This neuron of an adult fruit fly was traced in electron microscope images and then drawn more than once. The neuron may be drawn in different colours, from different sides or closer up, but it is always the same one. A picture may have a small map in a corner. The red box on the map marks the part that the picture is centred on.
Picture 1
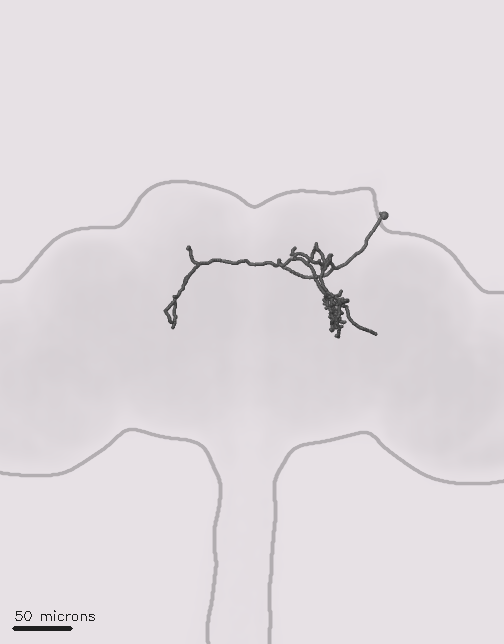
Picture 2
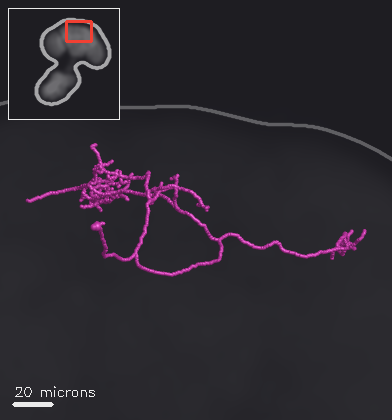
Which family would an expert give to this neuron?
hemilineage EBa1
